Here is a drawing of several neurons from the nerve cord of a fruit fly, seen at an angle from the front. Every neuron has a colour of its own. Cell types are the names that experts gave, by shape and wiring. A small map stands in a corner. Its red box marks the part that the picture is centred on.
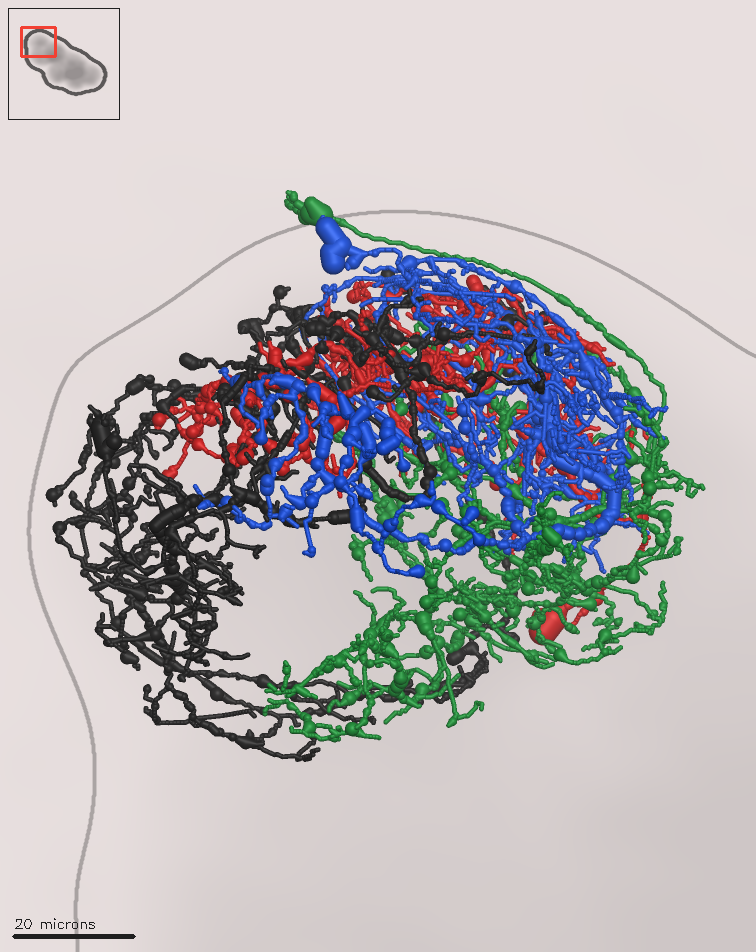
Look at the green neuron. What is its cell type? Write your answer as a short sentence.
The cell type is INXXX297.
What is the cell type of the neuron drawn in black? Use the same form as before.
The cell type is INXXX352.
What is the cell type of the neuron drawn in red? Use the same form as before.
The cell type is IN06A064.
